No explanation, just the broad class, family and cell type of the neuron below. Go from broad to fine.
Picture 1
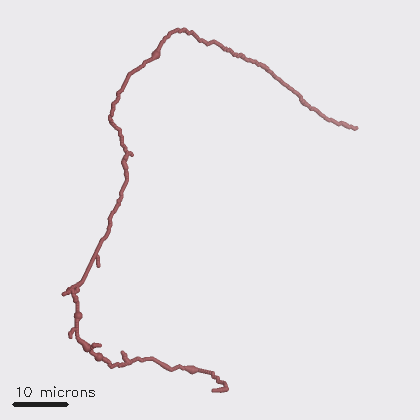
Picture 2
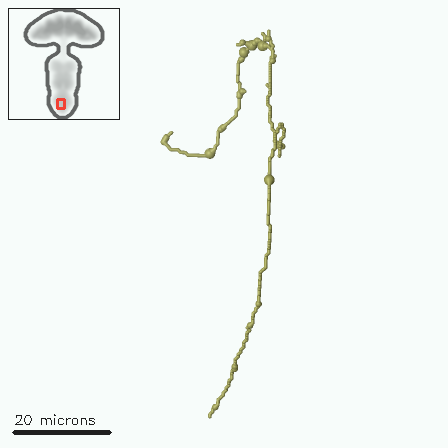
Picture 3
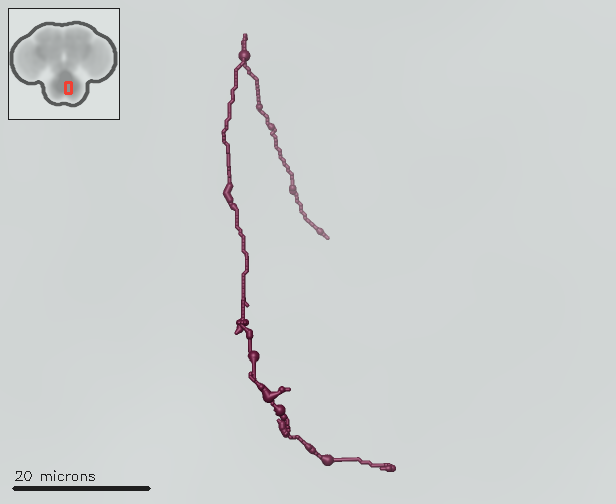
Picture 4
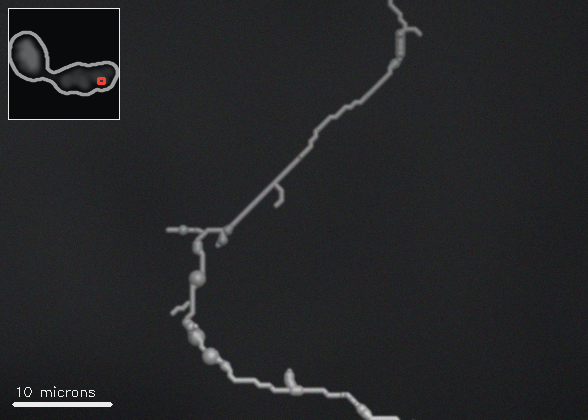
sensory neuron entering the nerve cord; class chemosensory; SNch10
